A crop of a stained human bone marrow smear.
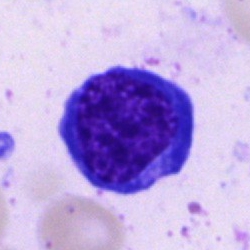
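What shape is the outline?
Roughly round, I'd say, with a few gently flattened sides.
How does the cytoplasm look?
A deep, intense blue, though the rim is widest and paler blue at the lower right, and I see no granules in it.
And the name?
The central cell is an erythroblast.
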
